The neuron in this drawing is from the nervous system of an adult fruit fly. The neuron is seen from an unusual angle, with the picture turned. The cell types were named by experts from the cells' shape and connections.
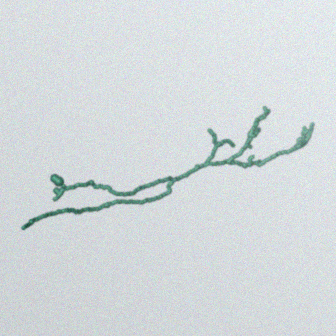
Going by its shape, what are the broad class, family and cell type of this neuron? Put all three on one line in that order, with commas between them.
visual centrifugal neuron, OCC, OCC02b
